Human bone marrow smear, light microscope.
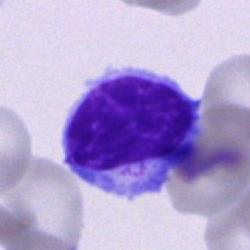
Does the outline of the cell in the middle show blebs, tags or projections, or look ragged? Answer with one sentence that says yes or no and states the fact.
Yes, projections, blebs or tags, or a frayed edge, mark the outline of the cell.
